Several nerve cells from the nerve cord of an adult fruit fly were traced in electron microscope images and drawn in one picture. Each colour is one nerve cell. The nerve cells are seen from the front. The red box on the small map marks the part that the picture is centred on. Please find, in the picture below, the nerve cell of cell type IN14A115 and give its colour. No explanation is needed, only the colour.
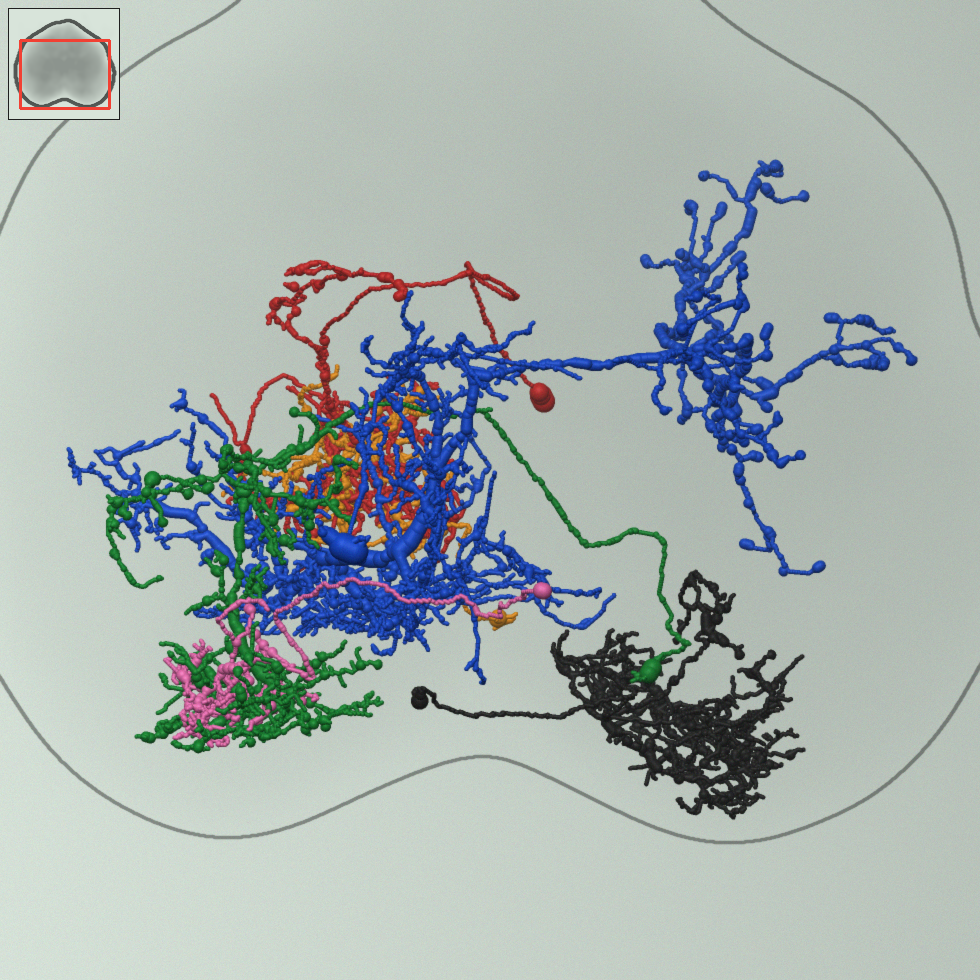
pink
